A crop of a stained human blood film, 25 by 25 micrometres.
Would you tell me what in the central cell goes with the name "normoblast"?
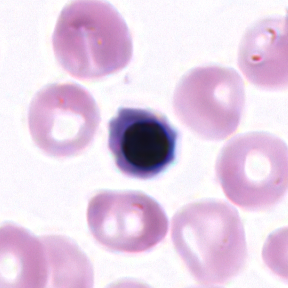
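Two features here go with a normoblast. One is the chromatin, which is very dark and evenly dense, with no visible pattern.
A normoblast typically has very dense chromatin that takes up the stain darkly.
The other is the position of the nucleus, which lies off-centre toward the lower right, leaving the broadest cytoplasm at the upper left.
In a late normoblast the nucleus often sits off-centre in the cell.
Beyond these, the cytoplasm is bluish-violet and the cell outline is slightly uneven rather than a smooth circle.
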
